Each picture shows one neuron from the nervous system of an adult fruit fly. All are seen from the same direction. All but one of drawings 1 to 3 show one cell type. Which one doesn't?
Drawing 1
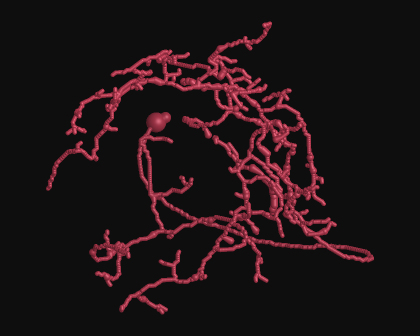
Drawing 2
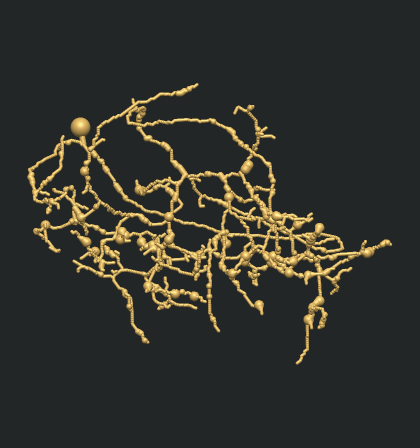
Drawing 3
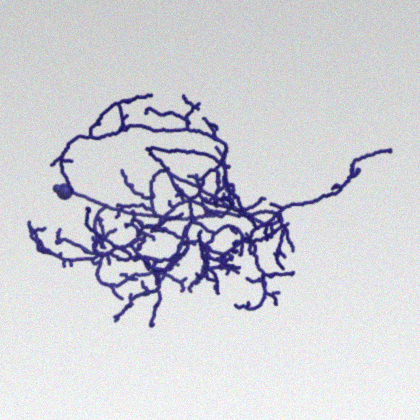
1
